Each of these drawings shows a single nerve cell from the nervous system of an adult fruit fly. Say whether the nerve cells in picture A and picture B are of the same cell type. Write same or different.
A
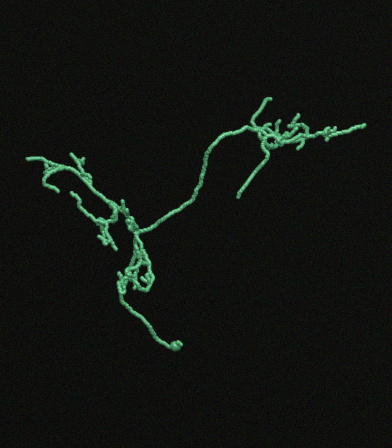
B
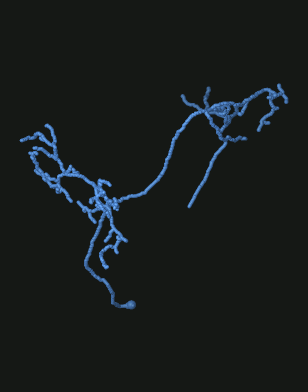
same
